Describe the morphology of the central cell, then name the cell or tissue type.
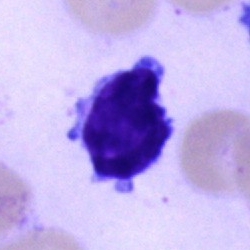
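The outline is irregular and bumpy rather than round. The nucleus occupies nearly the entire cell. Small, rounded, pale blue blebs project from the cell margin. The cytoplasm contains no granules. Name: lymphocyte.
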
